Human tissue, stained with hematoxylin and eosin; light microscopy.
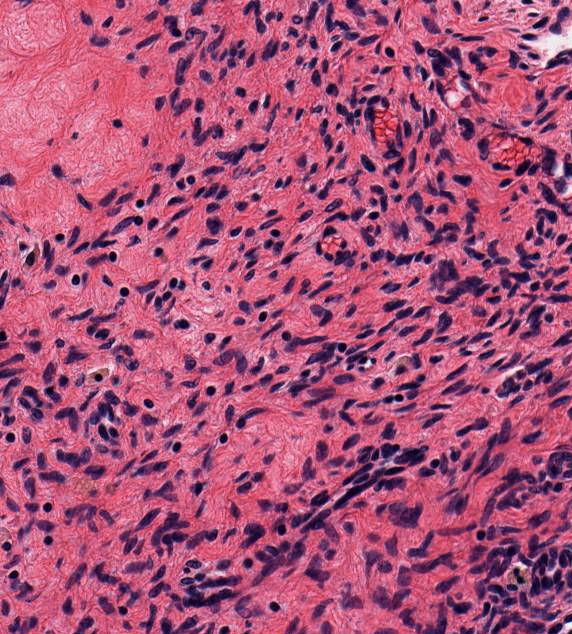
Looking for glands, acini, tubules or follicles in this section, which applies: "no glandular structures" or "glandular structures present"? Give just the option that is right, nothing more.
No glandular structures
